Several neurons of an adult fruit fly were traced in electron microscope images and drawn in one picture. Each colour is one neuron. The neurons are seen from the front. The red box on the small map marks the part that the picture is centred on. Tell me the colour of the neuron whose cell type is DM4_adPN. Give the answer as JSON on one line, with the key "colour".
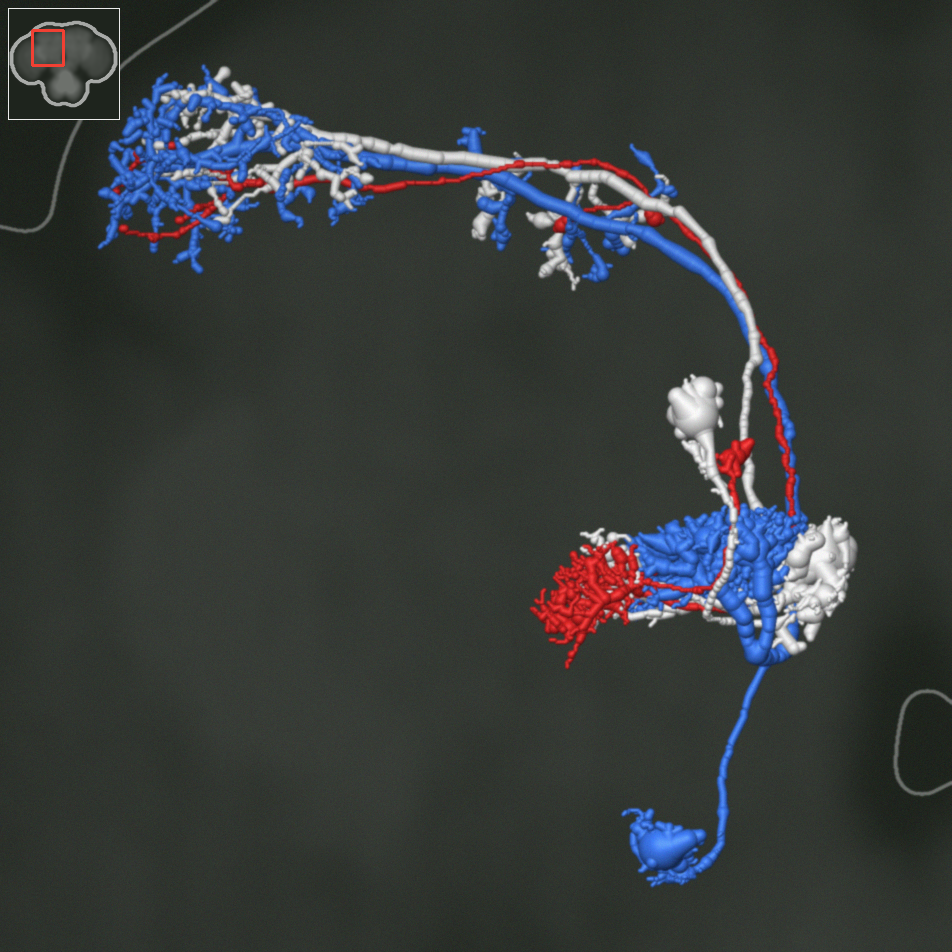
{"colour": "white"}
